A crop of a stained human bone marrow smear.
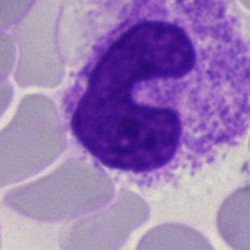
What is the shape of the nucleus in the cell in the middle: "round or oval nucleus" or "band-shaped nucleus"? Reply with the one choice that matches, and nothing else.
Band-shaped nucleus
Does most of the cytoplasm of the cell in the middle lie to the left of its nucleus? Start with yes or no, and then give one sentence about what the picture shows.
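No. Most of the cytoplasm lies to the right of the nucleus.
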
